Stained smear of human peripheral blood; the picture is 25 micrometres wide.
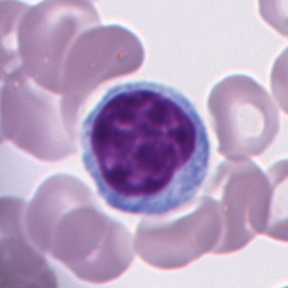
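Typical lymphocyte: the nucleated cell at the centre of a stained smear of human peripheral blood, viewed under the light microscope. The cell outline is smooth. The round nucleus, about 9 micrometres across, sits off-centre toward the upper left and has dark purple, coarsely clumped chromatin. The cytoplasm forms a rim that is widest at the lower right.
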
